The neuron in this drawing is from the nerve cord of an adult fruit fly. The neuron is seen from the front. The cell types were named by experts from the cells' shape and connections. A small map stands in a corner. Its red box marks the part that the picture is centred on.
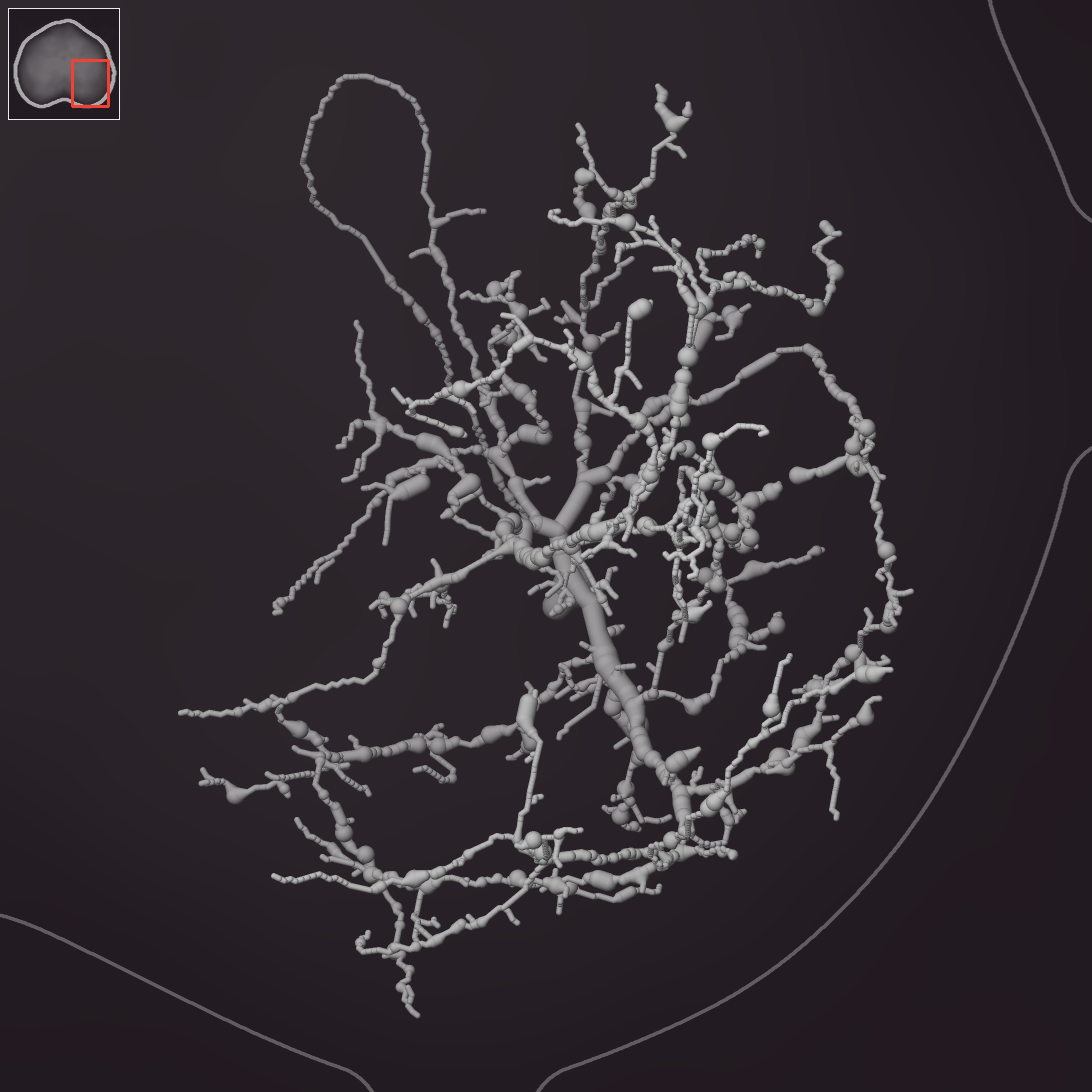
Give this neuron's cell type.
IN03A056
